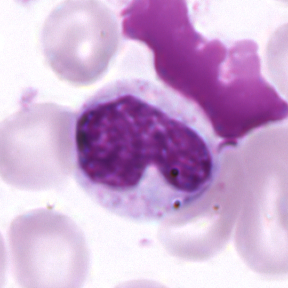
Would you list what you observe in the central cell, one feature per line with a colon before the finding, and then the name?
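Nucleus: note the kidney shape, its indentation opening toward the bottom of the picture
Nucleoli: none to be seen
Outline: smooth and roughly round
Granules: fine, pinkish-lilac, sparse through the cytoplasm
Name: band neutrophil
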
